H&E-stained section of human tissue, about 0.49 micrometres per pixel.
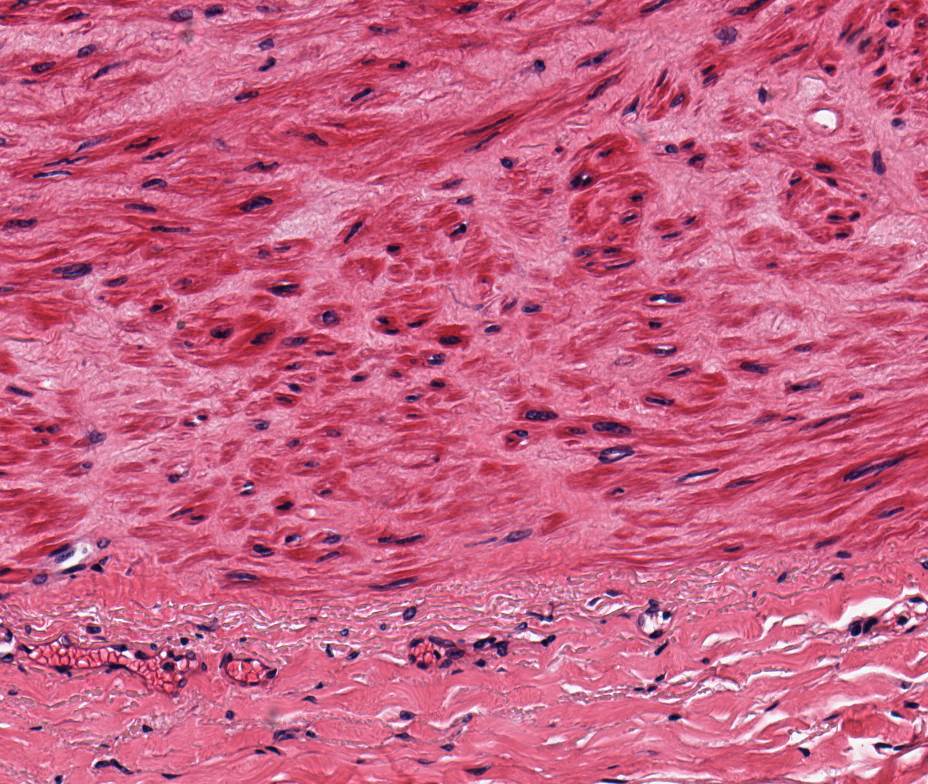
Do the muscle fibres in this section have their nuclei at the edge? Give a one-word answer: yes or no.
No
